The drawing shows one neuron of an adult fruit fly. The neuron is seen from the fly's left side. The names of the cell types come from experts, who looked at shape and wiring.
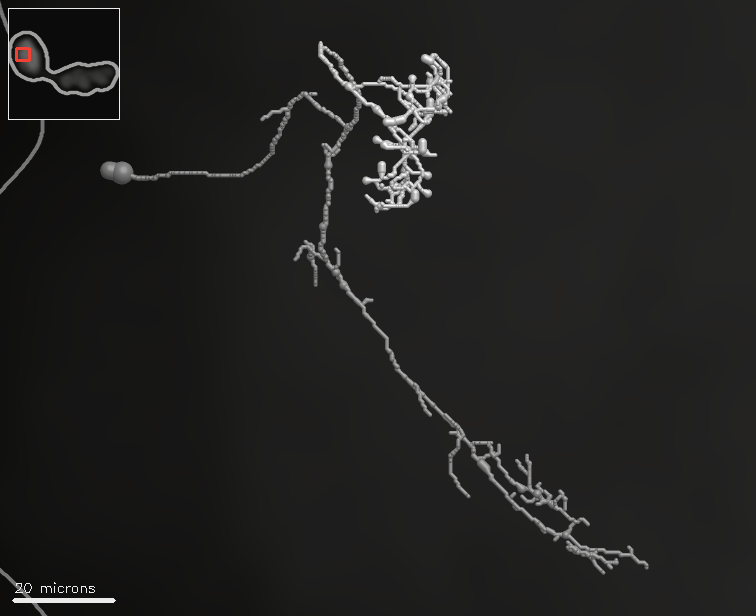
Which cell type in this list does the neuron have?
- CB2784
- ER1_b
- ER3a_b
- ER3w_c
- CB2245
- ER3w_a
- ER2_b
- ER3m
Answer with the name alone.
ER1_b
